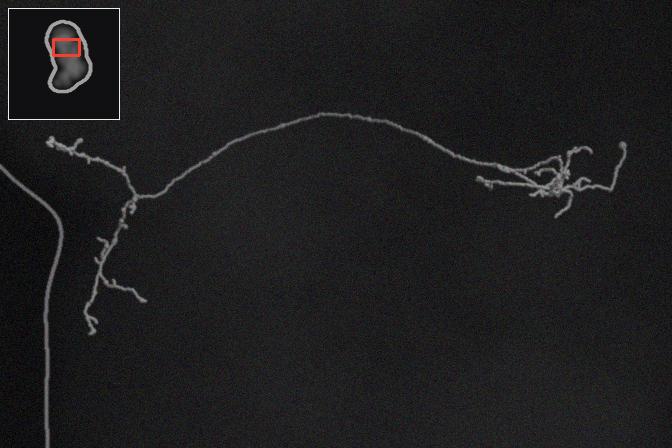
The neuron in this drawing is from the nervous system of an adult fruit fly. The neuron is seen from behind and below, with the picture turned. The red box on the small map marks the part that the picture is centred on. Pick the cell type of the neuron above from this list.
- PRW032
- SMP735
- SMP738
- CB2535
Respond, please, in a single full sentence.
This neuron is given the cell type SMP738.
